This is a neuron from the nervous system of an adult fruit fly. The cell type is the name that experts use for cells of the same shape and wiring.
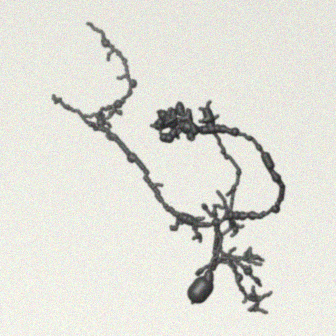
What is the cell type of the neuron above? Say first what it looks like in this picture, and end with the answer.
The cell body is at the bottom of the picture. The picture shows dozens of branch ends. It is a central-brain intrinsic neuron. The cell type is IbSpsP.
